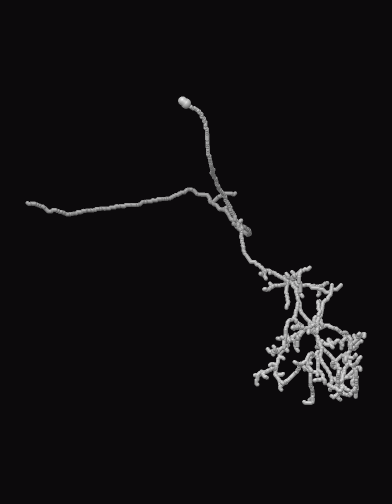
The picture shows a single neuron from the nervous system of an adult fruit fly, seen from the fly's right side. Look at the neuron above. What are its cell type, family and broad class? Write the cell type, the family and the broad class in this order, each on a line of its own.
IN23B047
hemilineage 23B
nerve-cord intrinsic neuron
